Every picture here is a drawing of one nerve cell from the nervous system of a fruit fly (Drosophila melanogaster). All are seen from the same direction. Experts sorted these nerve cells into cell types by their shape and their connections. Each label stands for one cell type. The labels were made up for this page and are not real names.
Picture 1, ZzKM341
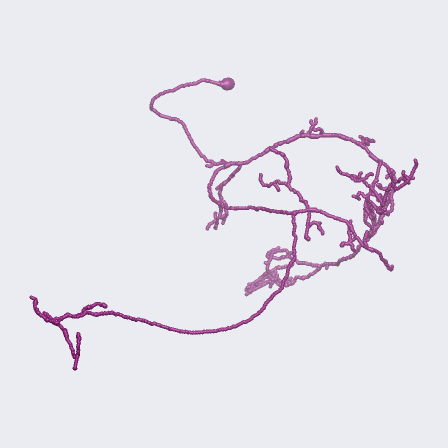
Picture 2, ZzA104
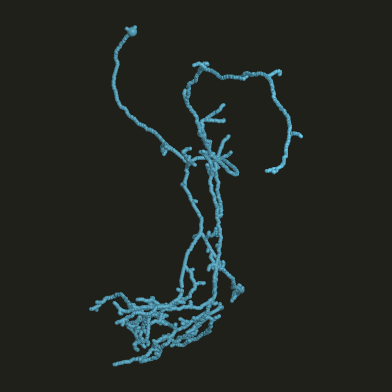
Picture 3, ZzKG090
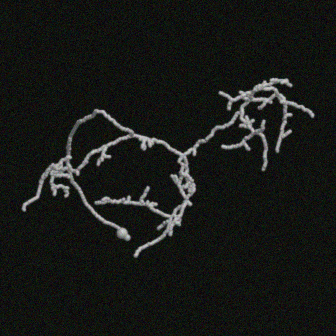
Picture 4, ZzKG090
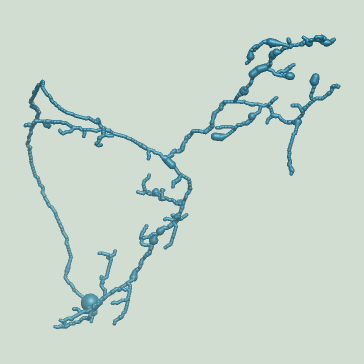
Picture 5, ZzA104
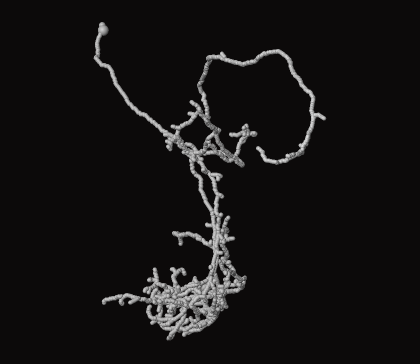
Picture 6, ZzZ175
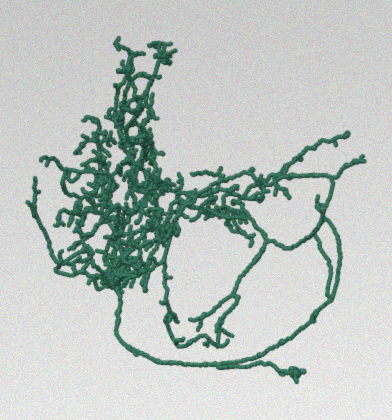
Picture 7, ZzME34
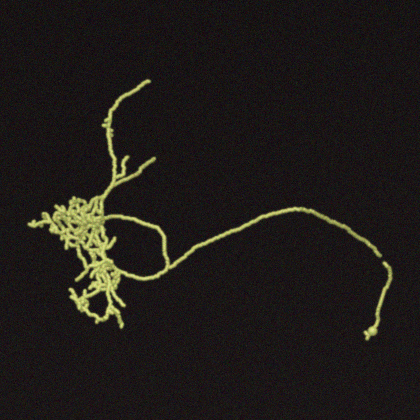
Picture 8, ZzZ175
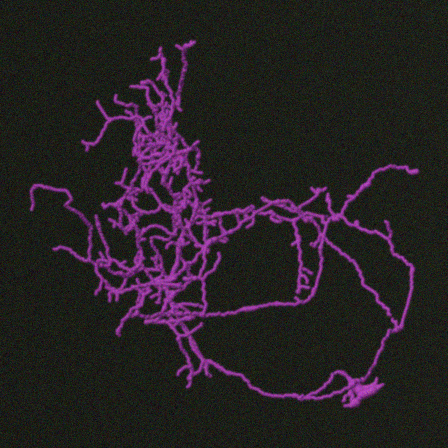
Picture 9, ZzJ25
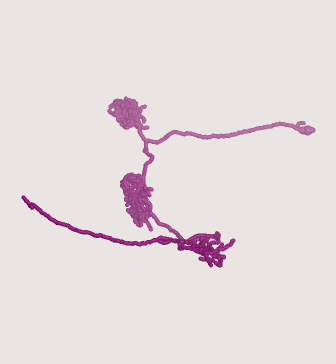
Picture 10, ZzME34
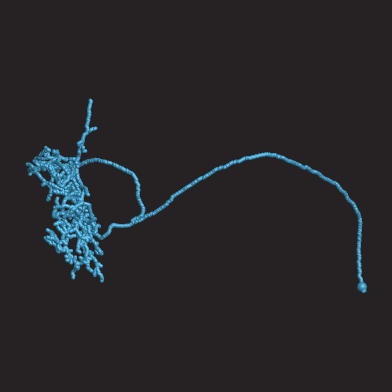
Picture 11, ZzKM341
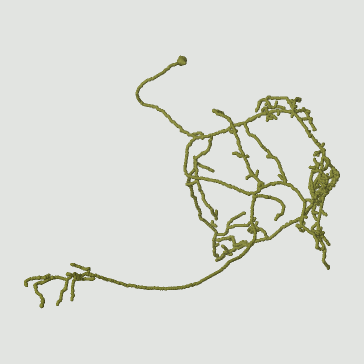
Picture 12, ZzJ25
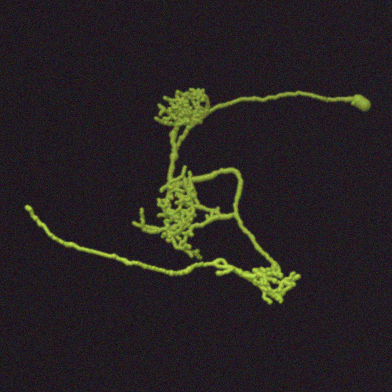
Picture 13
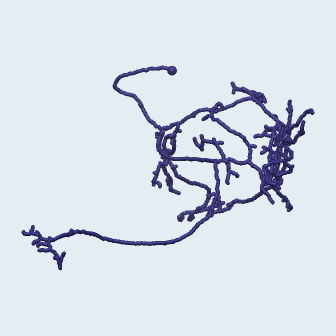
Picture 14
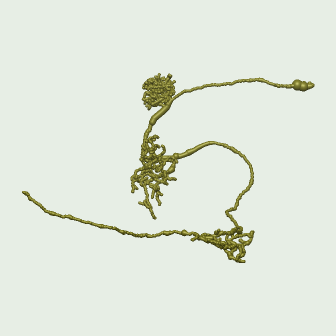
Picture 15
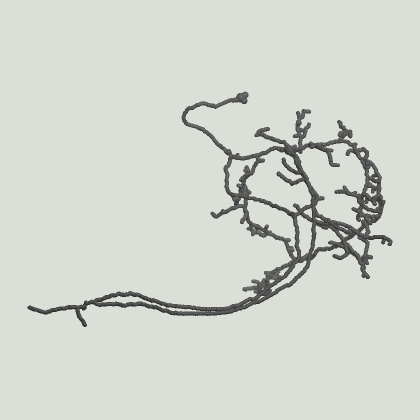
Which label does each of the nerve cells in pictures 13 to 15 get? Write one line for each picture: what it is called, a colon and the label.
13: ZzKM341
14: ZzJ25
15: ZzKM341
